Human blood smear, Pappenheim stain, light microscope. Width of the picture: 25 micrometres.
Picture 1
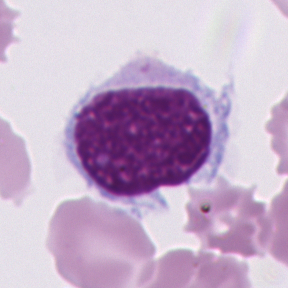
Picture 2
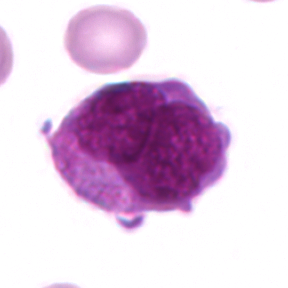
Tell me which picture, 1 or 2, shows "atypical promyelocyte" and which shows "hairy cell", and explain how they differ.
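Looking at the two side by side, picture 1 is the hairy cell and picture 2 is the atypical promyelocyte. Both outlines are irregular rather than smoothly round, so that much they share. The edges are where they start to part: the hairy cell is fringed with fine, frayed cytoplasmic projections, clearest at the top and right, while the atypical promyelocyte has small bleb-like protrusions sticking out from its left and bottom edges.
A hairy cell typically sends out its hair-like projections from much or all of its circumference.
Now the nucleus: in picture 1 it is a broad oval without deep lobes or folds, about 11 micrometres across and filling about 70% of the cell's area, whereas in picture 2 it is folded, a curved groove dividing it into left and right parts, and it measures about 13 by 10 micrometres.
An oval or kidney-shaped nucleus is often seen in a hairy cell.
The chromatin is dark purple in both, but in the hairy cell it is coarsely clumped with small paler spaces between the clumps, and in the atypical promyelocyte it has a mottled, patchy texture. Then the cytoplasm: pale greyish-blue with no distinct granules in the hairy cell, pale lilac rather than deep blue with fine, dust-like granularity in the atypical promyelocyte.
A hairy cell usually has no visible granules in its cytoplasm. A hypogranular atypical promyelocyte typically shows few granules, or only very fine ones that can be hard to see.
In size the two run much alike, about 15 by 13 micrometres for the hairy cell and about 16 by 13 micrometres for the atypical promyelocyte.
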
